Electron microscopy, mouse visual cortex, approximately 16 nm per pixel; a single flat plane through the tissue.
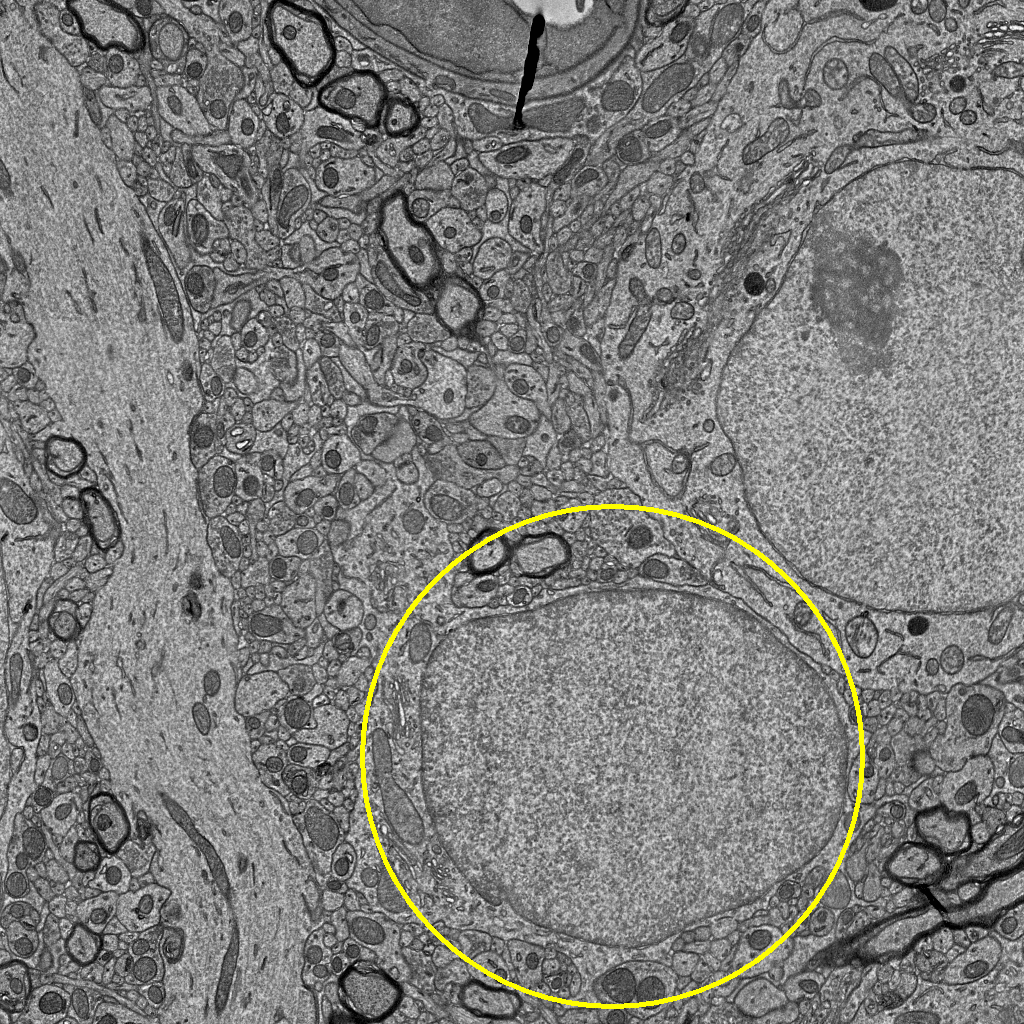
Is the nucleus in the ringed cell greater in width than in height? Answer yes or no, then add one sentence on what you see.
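Yes. The nucleus is a broad oval, wider than tall, and shows whole within the ring.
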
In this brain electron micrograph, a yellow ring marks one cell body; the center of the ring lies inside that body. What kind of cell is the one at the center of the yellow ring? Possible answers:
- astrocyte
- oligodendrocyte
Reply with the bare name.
astrocyte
